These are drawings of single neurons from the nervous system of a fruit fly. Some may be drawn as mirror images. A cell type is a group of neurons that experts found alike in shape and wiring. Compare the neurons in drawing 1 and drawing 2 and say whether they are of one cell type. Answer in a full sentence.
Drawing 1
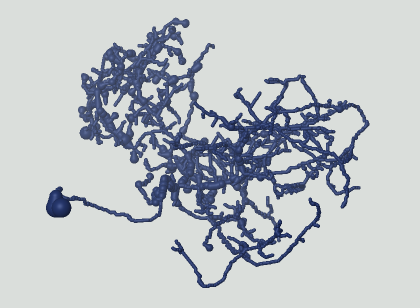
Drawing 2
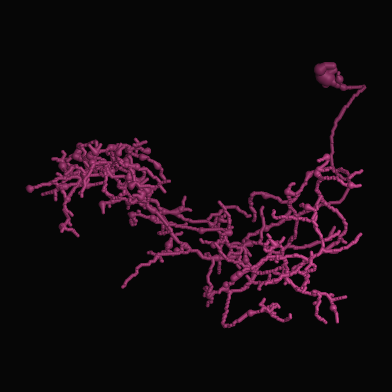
They are of different cell types.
